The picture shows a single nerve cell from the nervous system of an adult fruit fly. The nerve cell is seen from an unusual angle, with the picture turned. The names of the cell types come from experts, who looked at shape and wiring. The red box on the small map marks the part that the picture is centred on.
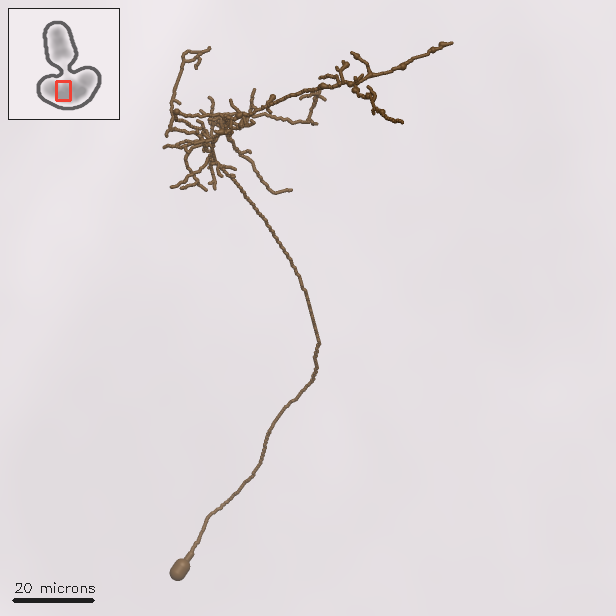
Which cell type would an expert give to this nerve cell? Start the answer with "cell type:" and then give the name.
cell type: WED033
